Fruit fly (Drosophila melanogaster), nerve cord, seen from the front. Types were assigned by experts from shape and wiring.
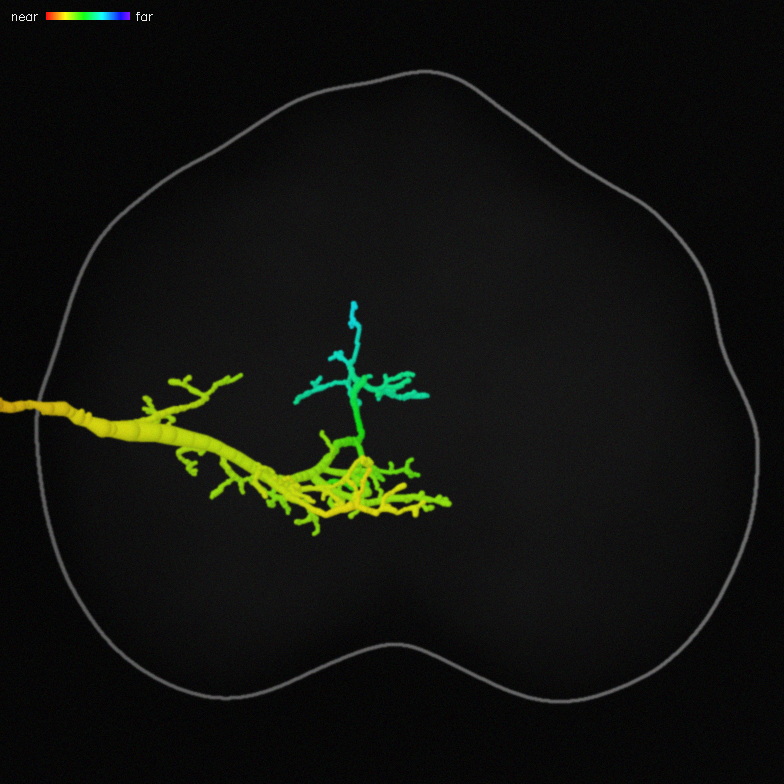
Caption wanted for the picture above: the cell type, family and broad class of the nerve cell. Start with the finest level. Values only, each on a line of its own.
SNpp30
class mechanosensory proprioceptive
sensory neuron entering the nerve cord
